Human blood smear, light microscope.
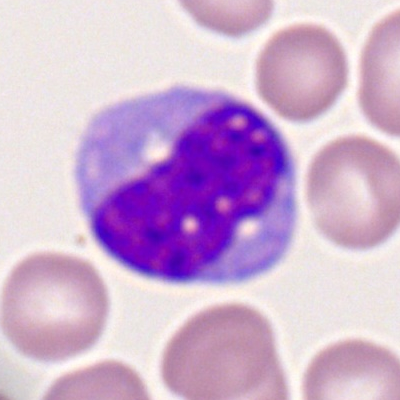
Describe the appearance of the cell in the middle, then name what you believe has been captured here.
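Look first at the outline: it is roughly round, with a smooth edge. The nucleus has a notch along its long side, which gives it a two-lobed shape rather like a peanut. Its chromatin is dark purple and coarsely clumped. In the cytoplasm, no coarse granules can be seen. This cell is a monocyte.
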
